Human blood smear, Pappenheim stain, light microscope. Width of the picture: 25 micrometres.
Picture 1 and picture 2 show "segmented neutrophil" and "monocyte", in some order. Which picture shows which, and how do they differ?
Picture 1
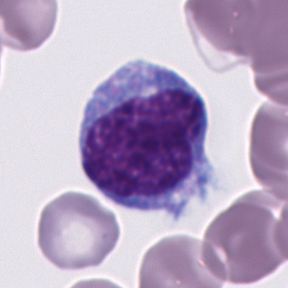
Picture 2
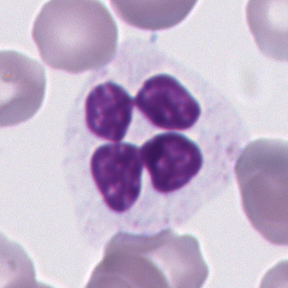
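That's a monocyte in picture 1 and a segmented neutrophil in picture 2. The big difference is the nucleus: the monocyte's is a single rounded-oval mass without lobes, while the neutrophil's four lobes sit in a compact cluster of two pairs, like a four-leaf clover.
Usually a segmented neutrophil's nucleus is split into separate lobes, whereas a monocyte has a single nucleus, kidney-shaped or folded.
The neutrophil's chromatin is dense, dark purple and coarsely clumped, with no nucleoli in any lobe.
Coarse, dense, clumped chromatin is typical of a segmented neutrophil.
A wide rim of very pale, almost colourless cytoplasm surrounds its lobes, inside a roughly round, faintly drawn outline. The monocyte's outline is broadly rounded but frayed into fine, ragged projections at the lower right. Its cytoplasm lacks distinct coarse granules, and a small pale patch lies against the upper edge of the nucleus. Size-wise, the monocyte is about 1.75 times as wide as a whole red cell in the picture, and its nucleus fills about 70% of its area.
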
